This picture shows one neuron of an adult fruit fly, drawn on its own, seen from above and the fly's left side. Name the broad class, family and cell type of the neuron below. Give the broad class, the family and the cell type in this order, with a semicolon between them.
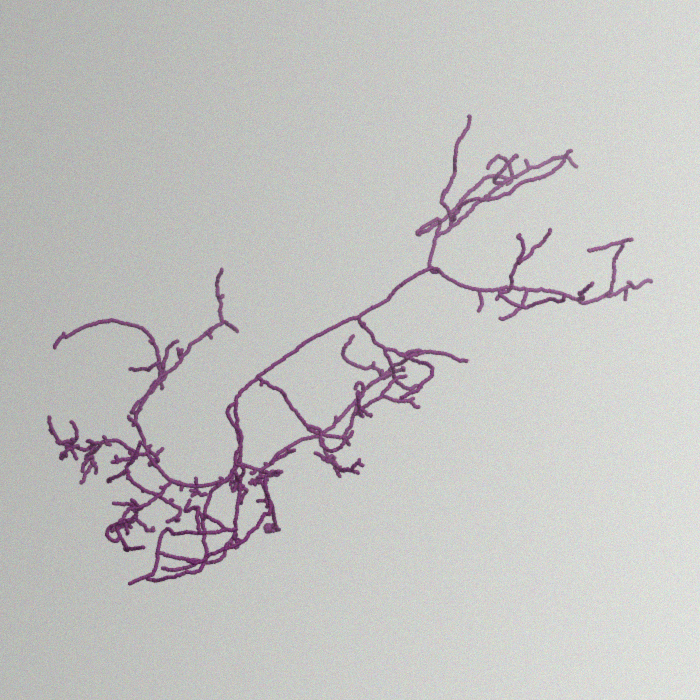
nerve-cord intrinsic neuron; hemilineage 12A; IN12A021_c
